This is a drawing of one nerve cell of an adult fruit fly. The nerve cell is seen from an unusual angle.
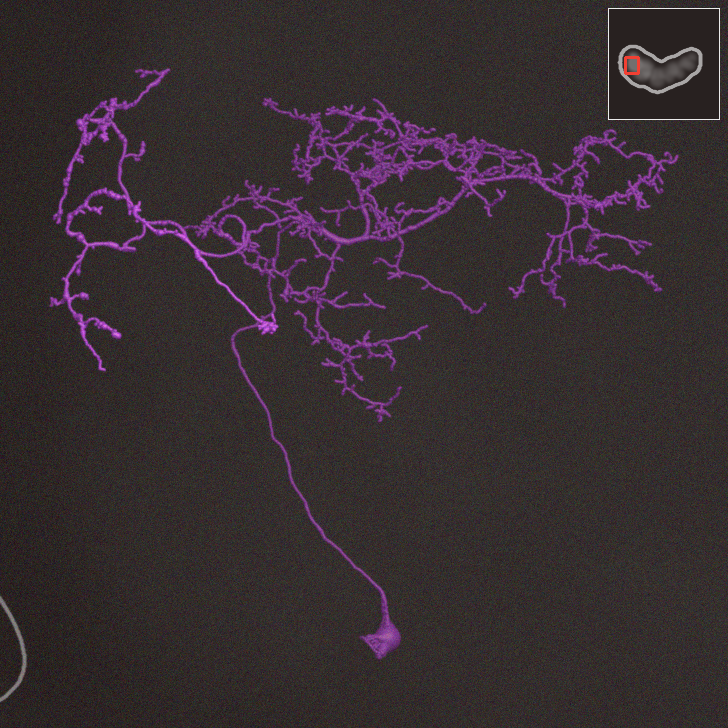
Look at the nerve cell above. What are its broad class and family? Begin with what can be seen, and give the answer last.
The picture shows more than a hundred branch ends. In this view it is about as wide as it is tall. It is a central-brain intrinsic neuron. Its family is hemilineage VLPl&p1_lateral.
